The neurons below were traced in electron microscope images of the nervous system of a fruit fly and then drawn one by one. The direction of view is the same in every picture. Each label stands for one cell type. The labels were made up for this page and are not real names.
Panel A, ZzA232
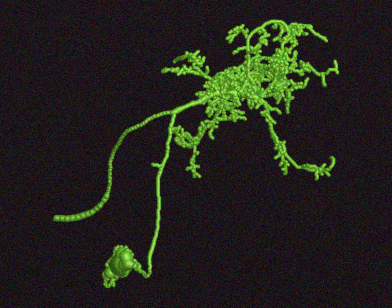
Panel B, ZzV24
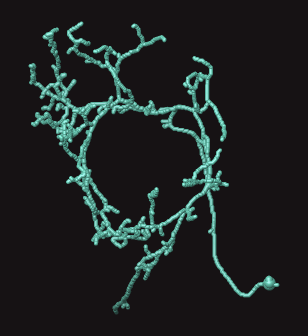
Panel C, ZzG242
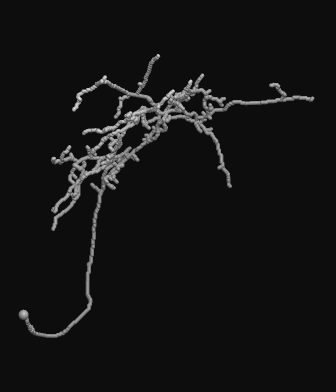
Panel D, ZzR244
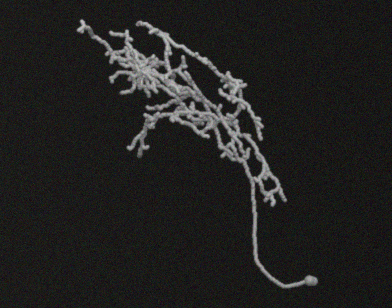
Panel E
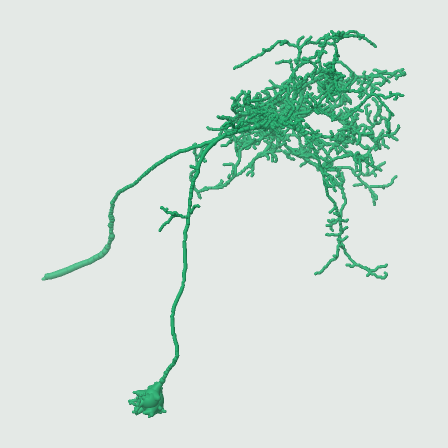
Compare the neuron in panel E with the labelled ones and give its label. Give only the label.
ZzA232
